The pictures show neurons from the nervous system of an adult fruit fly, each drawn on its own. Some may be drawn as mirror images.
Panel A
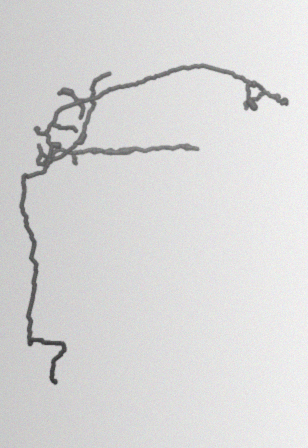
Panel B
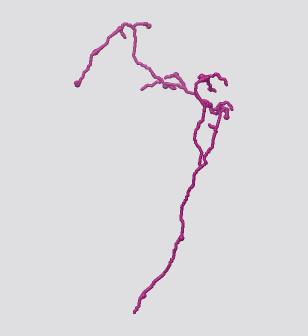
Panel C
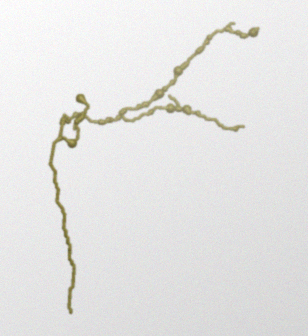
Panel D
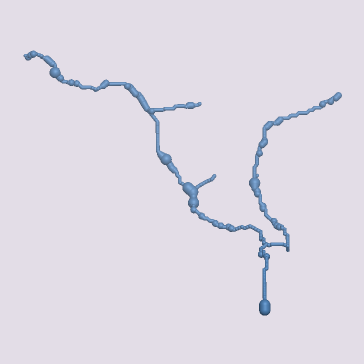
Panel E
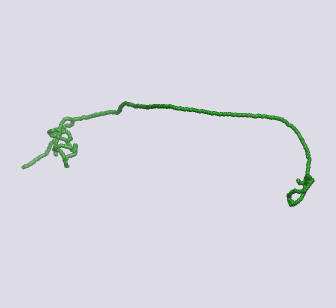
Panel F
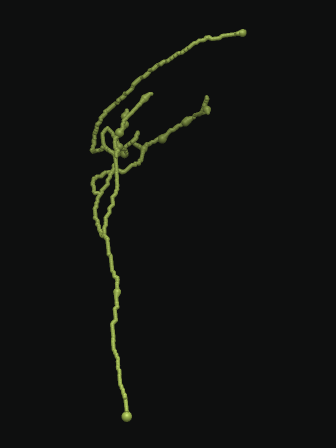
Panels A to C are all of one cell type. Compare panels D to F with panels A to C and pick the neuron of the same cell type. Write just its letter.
F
